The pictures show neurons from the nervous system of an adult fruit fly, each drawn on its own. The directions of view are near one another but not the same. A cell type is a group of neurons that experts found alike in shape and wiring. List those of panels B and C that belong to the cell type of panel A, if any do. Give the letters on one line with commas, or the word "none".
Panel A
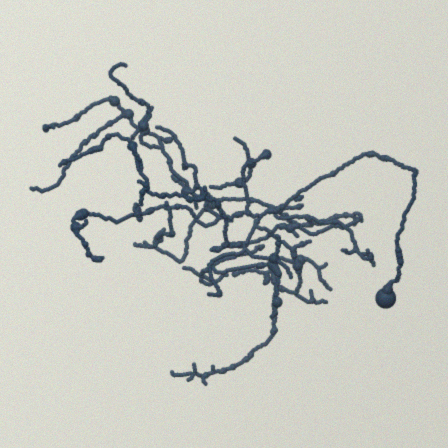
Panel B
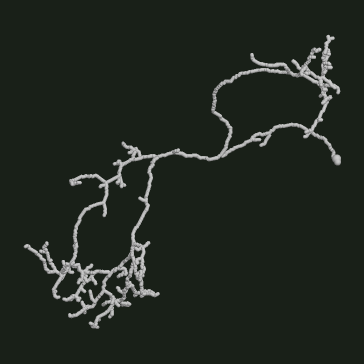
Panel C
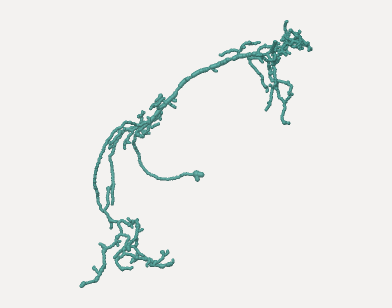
none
